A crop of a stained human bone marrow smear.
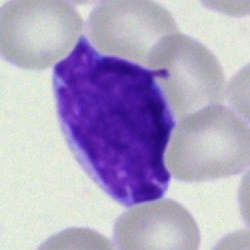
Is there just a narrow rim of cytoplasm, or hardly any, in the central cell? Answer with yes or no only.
Yes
